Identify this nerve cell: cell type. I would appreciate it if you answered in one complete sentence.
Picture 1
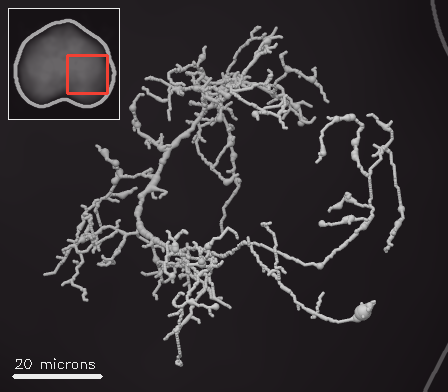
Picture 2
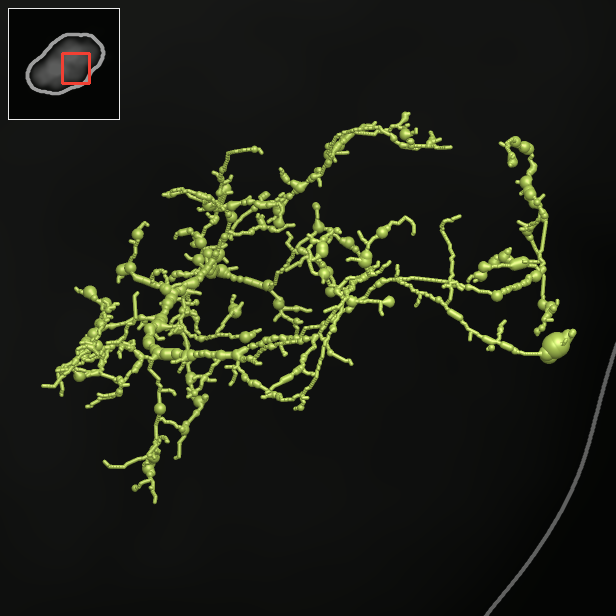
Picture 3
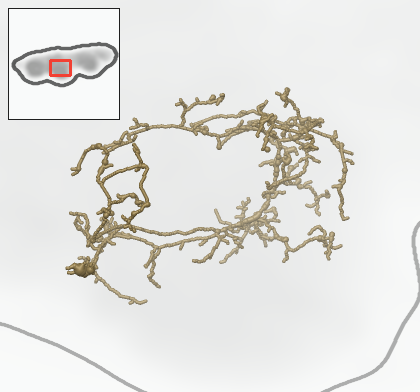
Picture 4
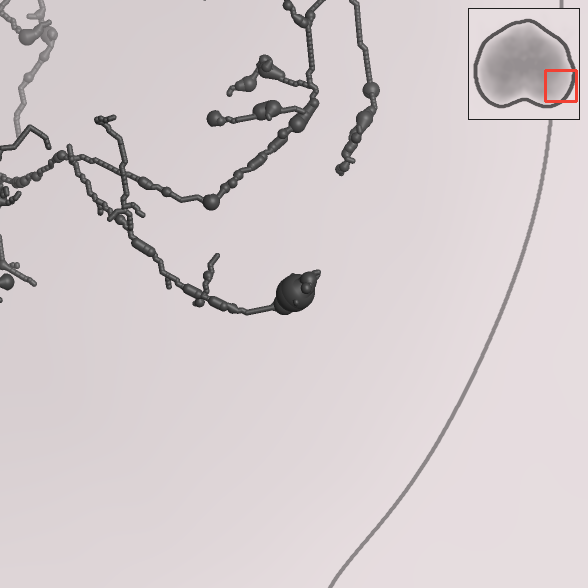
The cell type for the nerve cell is IN16B077.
